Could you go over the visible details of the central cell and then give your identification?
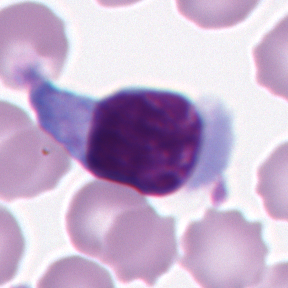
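The cytoplasm is pale blue and contains no vacuoles. Chromatin is dense and dark purple, interrupted only by a few paler patches. No distinct nucleoli are visible in the nucleus. The cell is a typical lymphocyte.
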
